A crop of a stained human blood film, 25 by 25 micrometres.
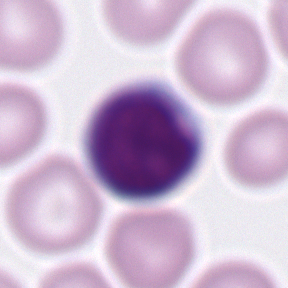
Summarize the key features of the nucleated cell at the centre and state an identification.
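At the centre lies a nucleated cell with a smooth, round outline and no projections from its surface. Its nucleus occupies almost the entire cell. Cytoplasm appears only as a thin rim, chiefly along the upper right edge. No vacuoles are present anywhere in the cell. This cell is a typical lymphocyte.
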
